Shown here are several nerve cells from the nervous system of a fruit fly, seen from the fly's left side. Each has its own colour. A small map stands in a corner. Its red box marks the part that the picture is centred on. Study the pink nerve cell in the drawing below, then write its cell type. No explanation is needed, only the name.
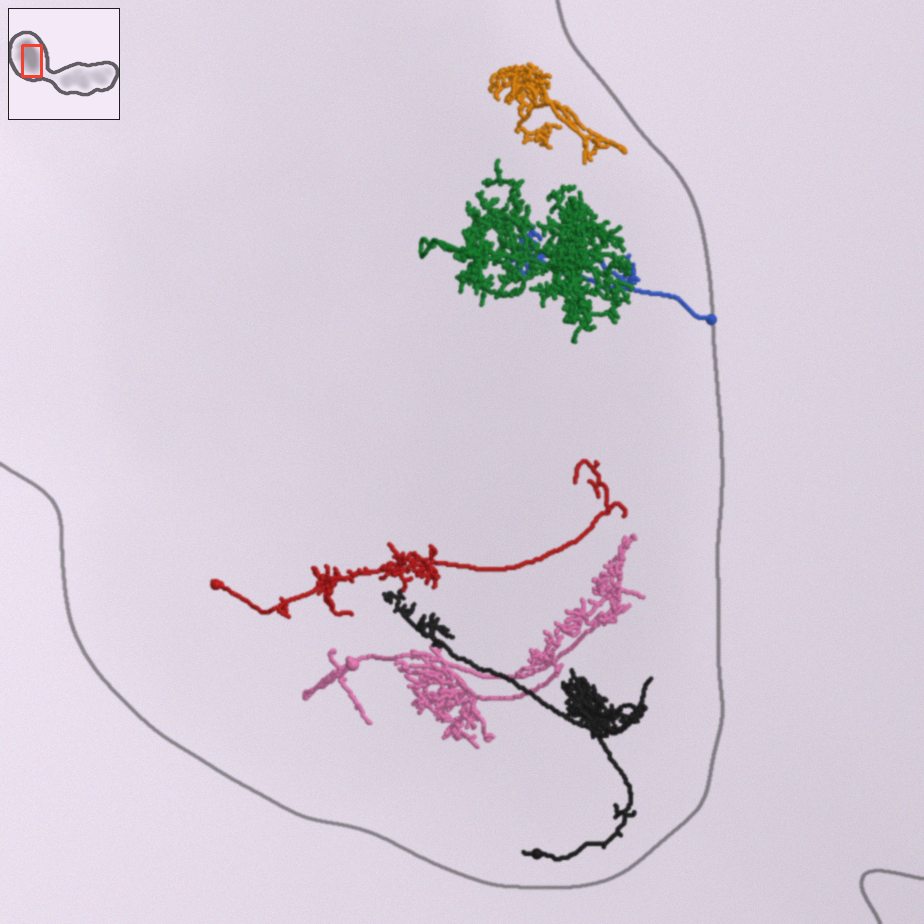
TmY19a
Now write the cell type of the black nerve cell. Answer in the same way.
TmY20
